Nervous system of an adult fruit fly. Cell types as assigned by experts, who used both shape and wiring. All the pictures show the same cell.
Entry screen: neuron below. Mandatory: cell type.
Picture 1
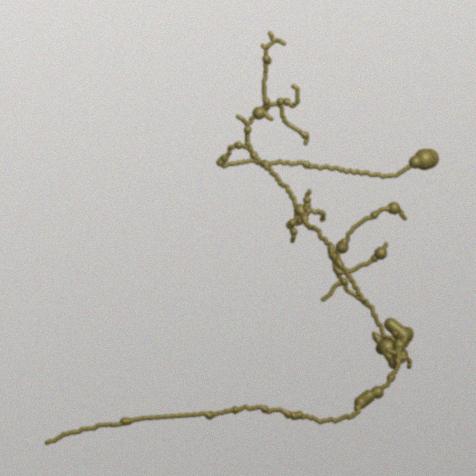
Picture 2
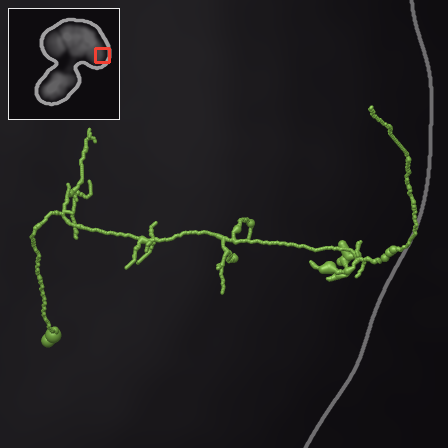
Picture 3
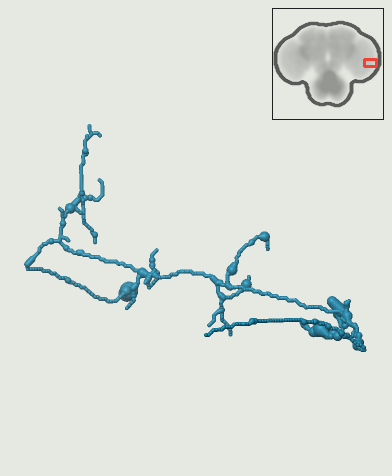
C2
